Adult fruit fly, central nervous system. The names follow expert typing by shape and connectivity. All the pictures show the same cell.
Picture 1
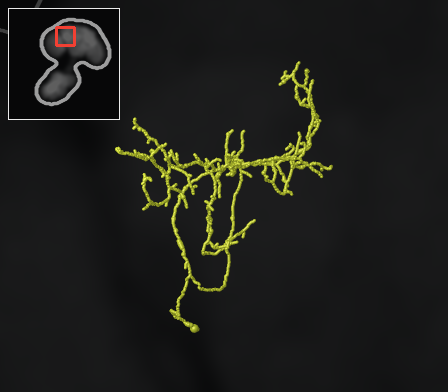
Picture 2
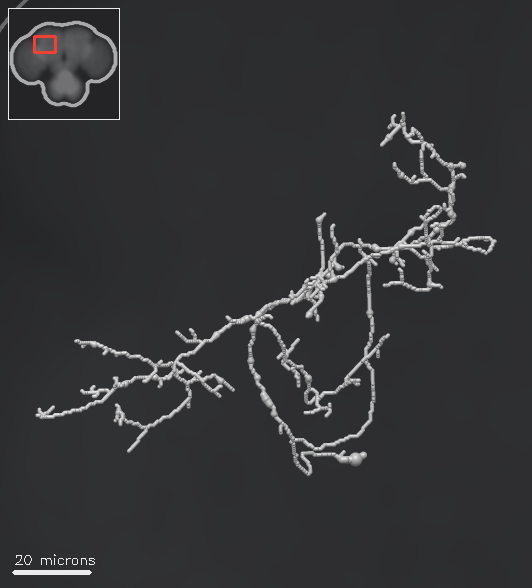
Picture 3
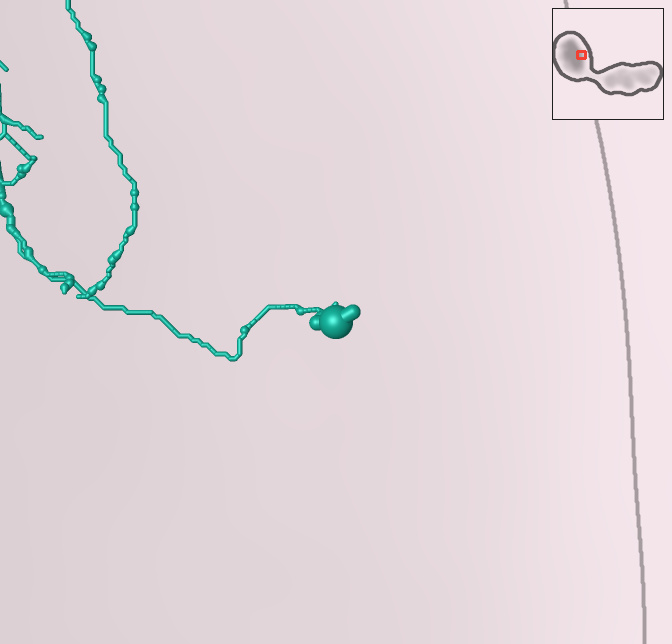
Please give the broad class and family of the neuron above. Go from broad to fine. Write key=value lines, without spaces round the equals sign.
broad_class=central-brain intrinsic neuron
family=hemilineage VPNp&v1_ventral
